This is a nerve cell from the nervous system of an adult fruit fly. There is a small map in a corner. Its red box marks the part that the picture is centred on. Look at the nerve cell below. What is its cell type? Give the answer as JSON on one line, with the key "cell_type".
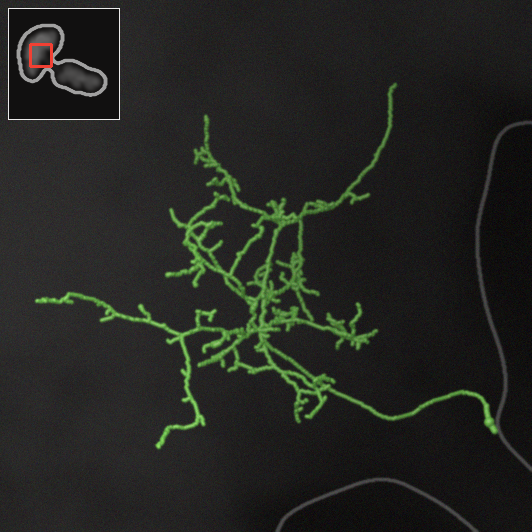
{"cell_type": "GNG009"}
